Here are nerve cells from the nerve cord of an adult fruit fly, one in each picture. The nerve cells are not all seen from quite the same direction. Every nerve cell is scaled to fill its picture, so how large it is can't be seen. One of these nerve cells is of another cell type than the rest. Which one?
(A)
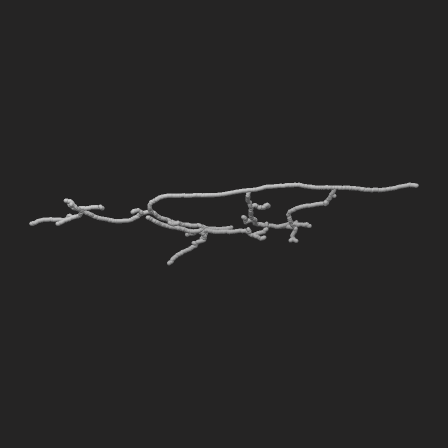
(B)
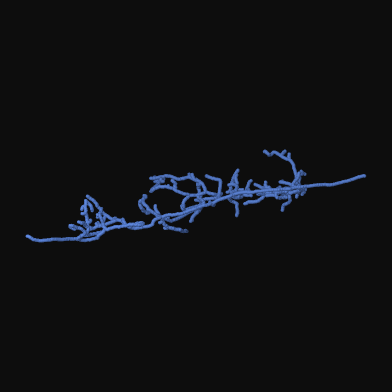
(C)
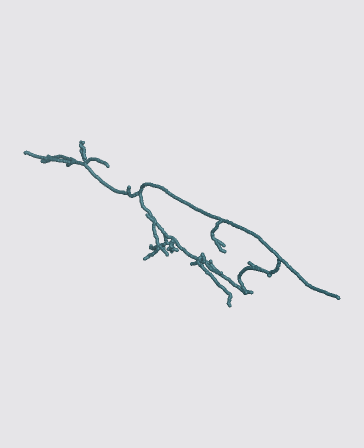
B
